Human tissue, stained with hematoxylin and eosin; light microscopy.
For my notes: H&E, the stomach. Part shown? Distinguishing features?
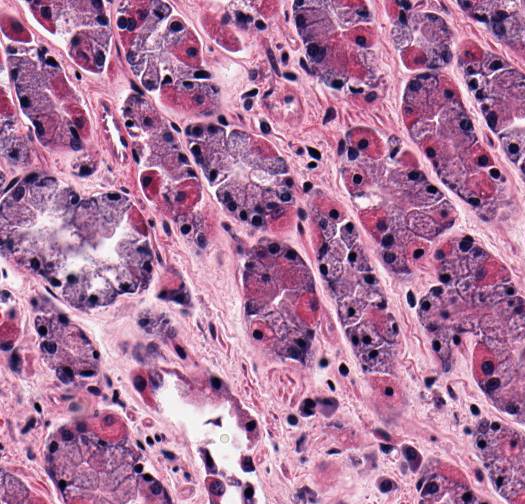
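Fundic glands fill this field, closely packed, cut in cross and oblique section and parted by thin pink fibrous strands. Large cells with bright pink cytoplasm and a round, central dark nucleus lie scattered throughout.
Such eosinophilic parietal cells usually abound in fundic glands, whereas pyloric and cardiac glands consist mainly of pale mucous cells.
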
